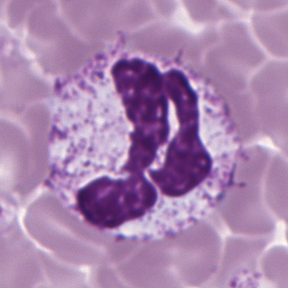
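Segmented neutrophil in a stained peripheral blood smear, the nucleated cell at the centre. The outline is roughly round. A narrow pale cleft runs vertically between the right-hand lobe and the rest of the nucleus. The abundant cytoplasm is very pale, without a blue tint, and holds many small lilac granules.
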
